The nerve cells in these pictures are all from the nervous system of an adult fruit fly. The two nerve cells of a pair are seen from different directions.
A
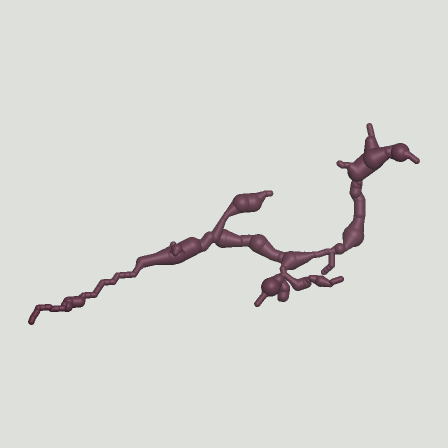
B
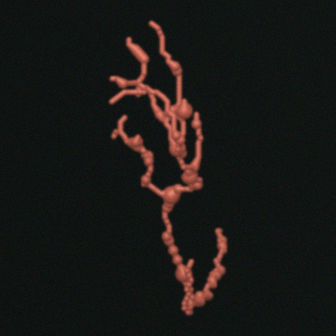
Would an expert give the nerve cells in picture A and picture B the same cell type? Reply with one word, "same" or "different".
same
